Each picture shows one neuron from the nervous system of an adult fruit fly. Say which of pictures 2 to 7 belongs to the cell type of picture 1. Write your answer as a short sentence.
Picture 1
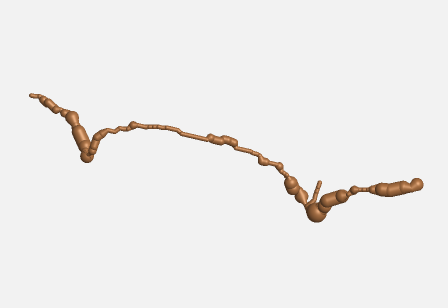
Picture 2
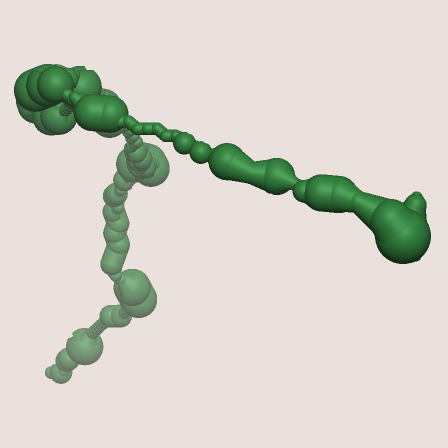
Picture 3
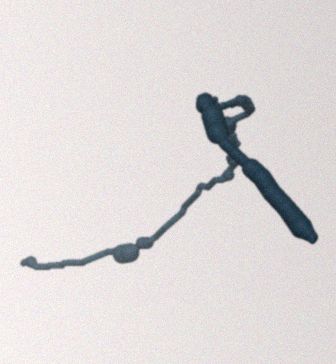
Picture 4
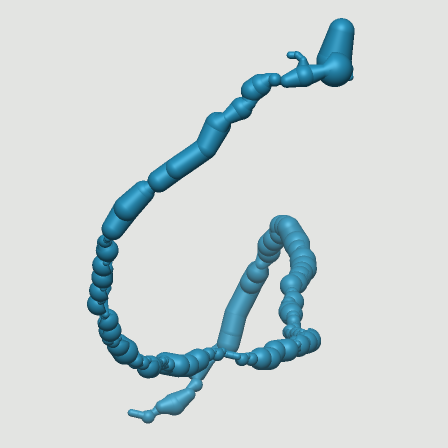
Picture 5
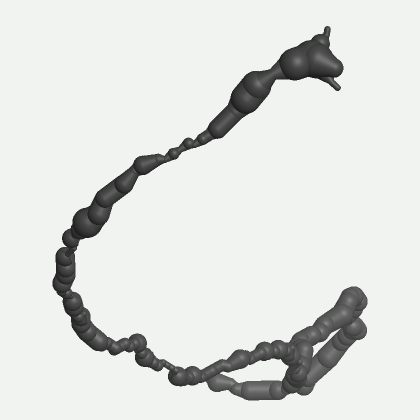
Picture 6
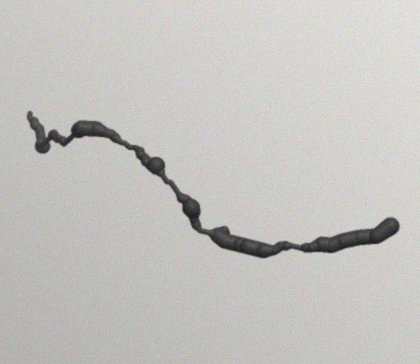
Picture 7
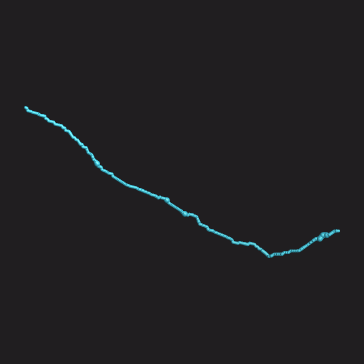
Picture 3 shows a neuron of the same cell type.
